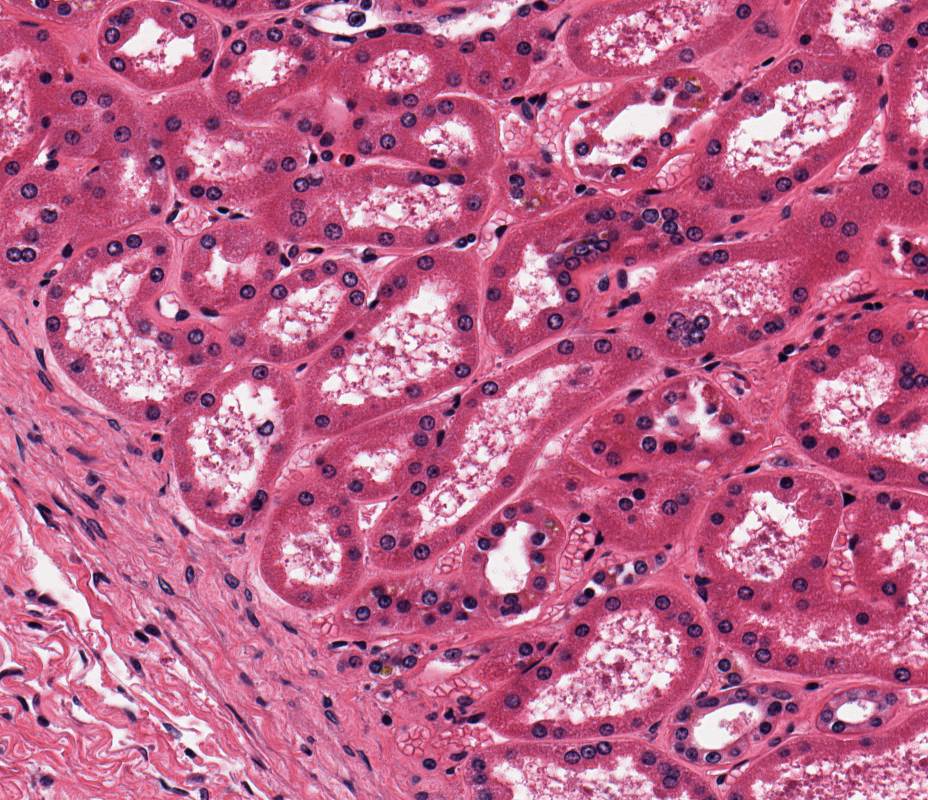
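Renal cortex: in the lower left corner, dense, wavy pink collagen fibres with scattered slender, elongated nuclei. Each tubule seems lined by a single cell layer, with one row of round, dark, fairly uniform nuclei. Most of those cells have abundant, deeply eosinophilic, finely granular cytoplasm.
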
